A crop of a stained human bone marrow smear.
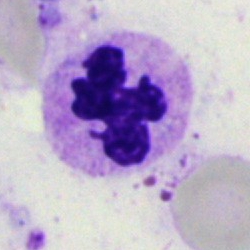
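Segmented neutrophil in a stained bone marrow smear. The round outline of the central cell has a smooth edge. Its irregular nucleus, made of several connected lobes, sits roughly in the centre of the cell. Fine, faint lilac granules fill the cytoplasm.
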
